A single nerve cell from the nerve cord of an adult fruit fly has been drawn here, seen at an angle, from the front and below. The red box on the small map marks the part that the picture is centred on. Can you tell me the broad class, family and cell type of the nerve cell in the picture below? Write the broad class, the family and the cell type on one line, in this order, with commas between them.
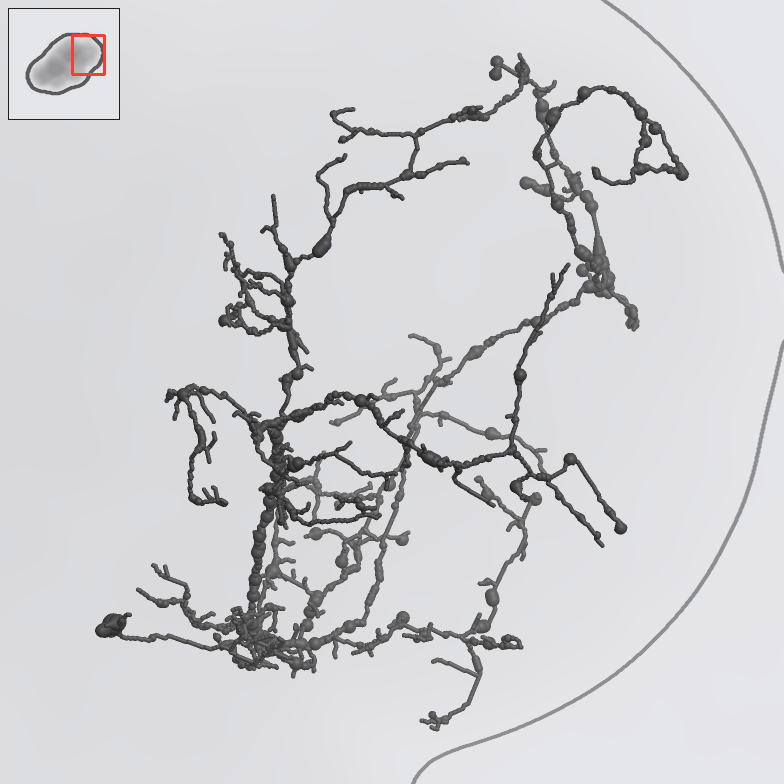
nerve-cord intrinsic neuron, hemilineage 04B, IN04B066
